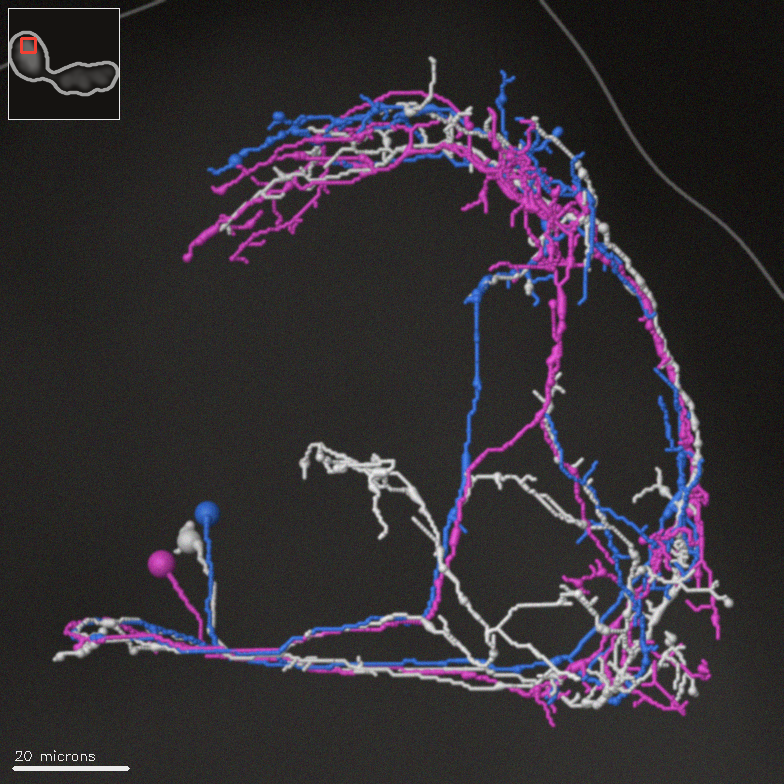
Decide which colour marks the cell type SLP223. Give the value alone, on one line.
magenta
